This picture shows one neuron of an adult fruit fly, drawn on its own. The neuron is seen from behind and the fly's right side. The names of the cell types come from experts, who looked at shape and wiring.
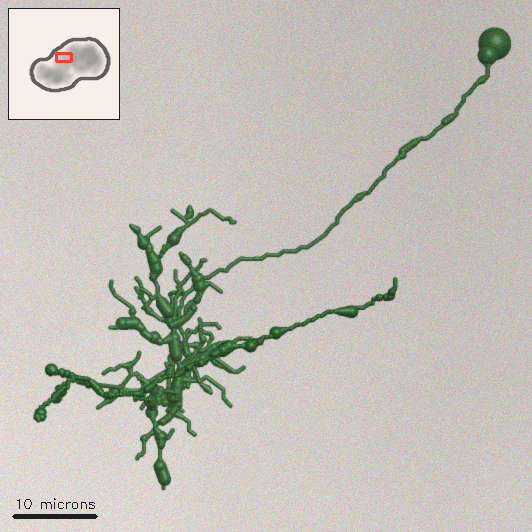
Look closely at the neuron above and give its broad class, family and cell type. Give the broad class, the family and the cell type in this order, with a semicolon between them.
optic-lobe intrinsic neuron; TmY; TmY3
